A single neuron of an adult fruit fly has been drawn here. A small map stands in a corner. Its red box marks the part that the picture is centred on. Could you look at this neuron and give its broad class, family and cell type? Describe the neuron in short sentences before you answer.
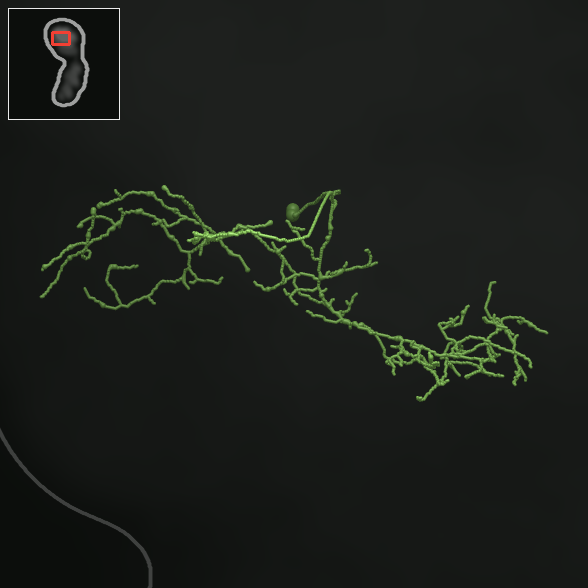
Dozens of branch ends can be seen. In this view it is wider than it is tall. Its broad class is central-brain intrinsic neuron. Its family is hemilineage VLPl&d1_dorsal. Its cell type is AVLP225_b2.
